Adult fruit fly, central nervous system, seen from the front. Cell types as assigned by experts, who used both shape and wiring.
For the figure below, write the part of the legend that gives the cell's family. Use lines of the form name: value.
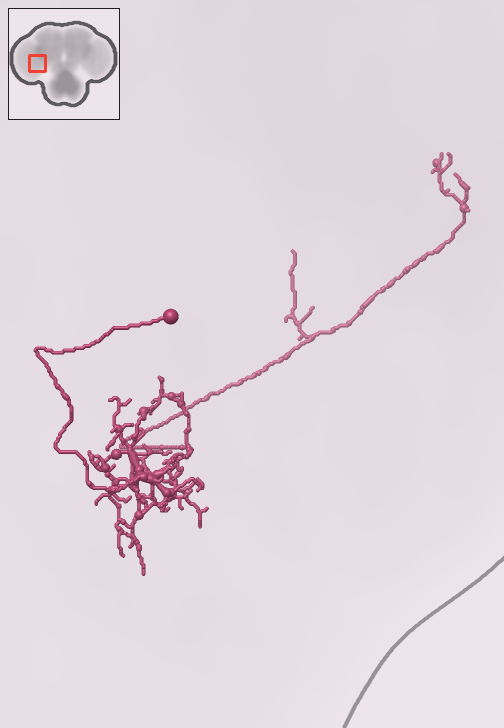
family: TmY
